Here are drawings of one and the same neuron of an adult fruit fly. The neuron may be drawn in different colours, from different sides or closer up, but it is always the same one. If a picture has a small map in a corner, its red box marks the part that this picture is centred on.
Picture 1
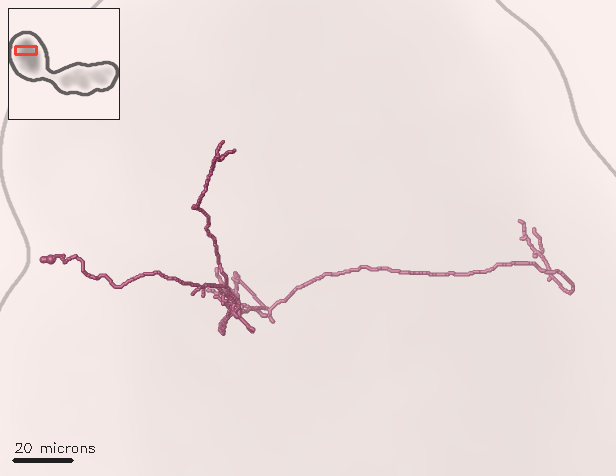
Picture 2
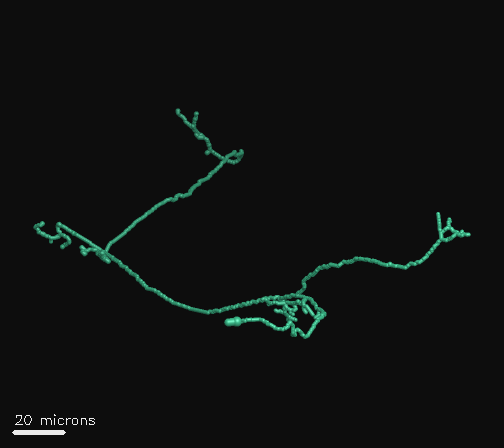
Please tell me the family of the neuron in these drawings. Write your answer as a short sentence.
The family is hemilineage AOTUv3_ventral.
